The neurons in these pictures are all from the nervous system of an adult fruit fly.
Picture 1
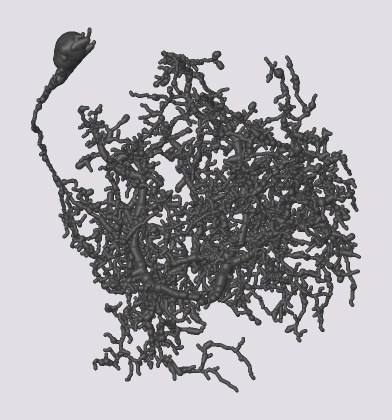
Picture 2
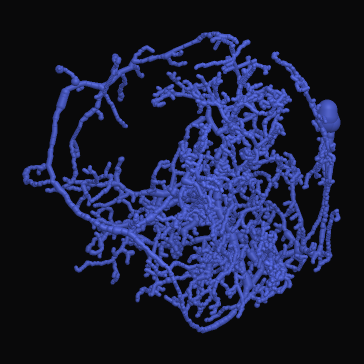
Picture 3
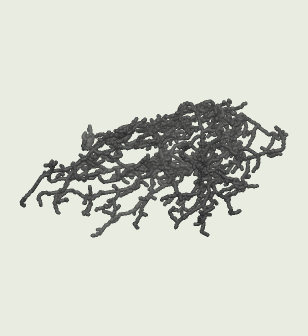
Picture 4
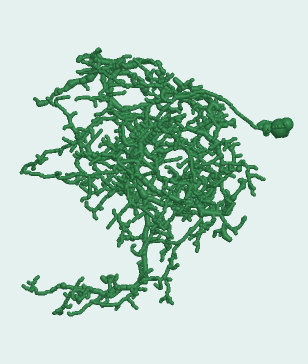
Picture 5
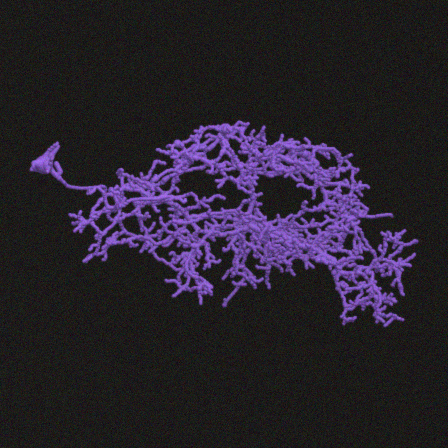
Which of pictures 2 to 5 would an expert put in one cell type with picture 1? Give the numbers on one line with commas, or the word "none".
none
